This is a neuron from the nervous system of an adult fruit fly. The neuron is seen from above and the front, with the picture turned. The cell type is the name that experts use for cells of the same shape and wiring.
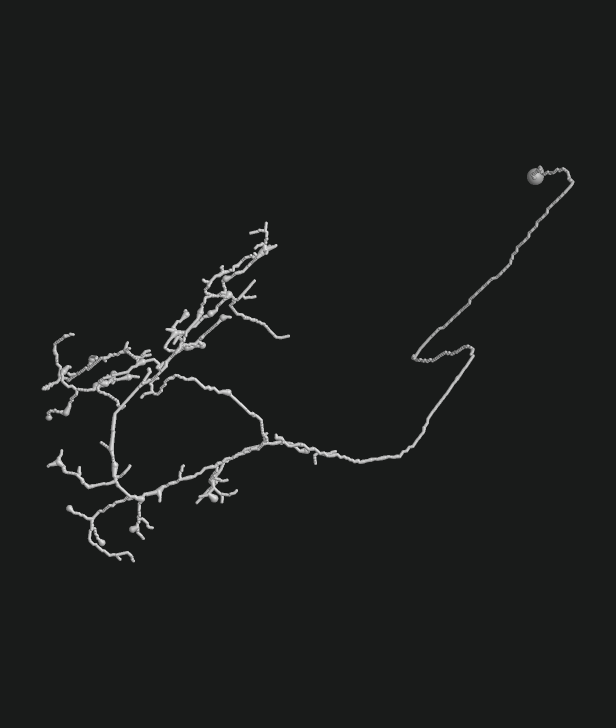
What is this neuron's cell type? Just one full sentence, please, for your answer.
This neuron is a cell of type IN02A060.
